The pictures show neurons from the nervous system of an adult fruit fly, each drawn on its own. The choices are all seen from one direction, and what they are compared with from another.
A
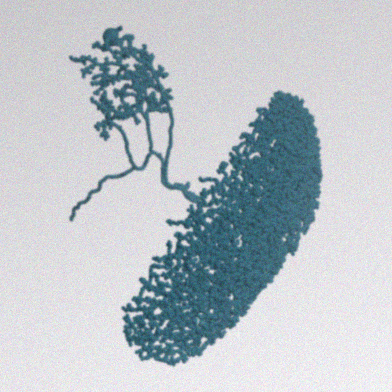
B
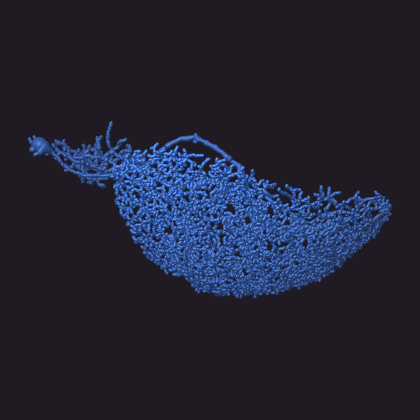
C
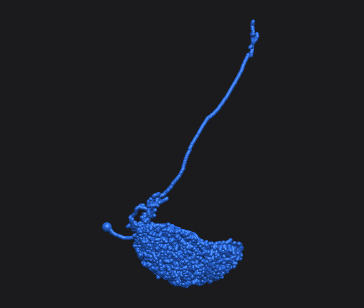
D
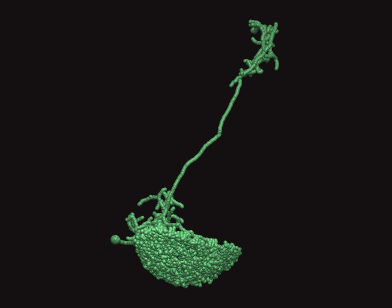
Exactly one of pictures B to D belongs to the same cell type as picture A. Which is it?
Picture B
